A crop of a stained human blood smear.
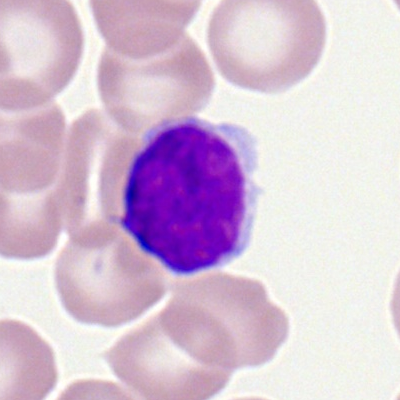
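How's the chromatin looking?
Dark purple and densely packed.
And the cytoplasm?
Pale blue, with no vacuoles in it, and the cell edge is slightly ragged on the right.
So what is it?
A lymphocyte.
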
